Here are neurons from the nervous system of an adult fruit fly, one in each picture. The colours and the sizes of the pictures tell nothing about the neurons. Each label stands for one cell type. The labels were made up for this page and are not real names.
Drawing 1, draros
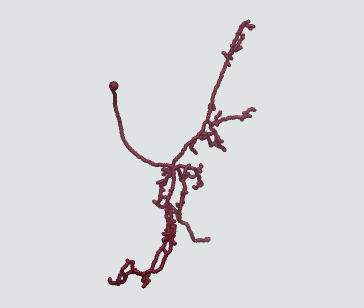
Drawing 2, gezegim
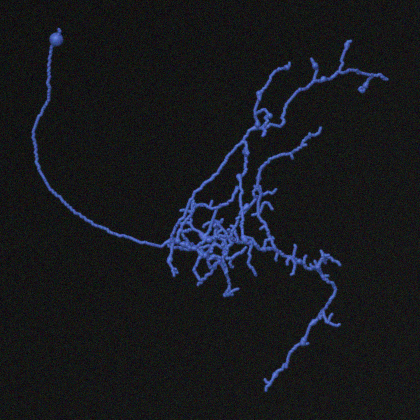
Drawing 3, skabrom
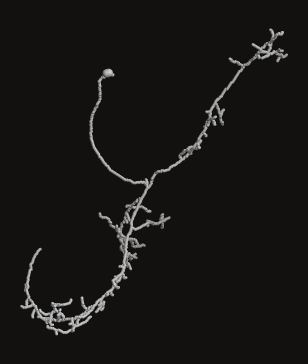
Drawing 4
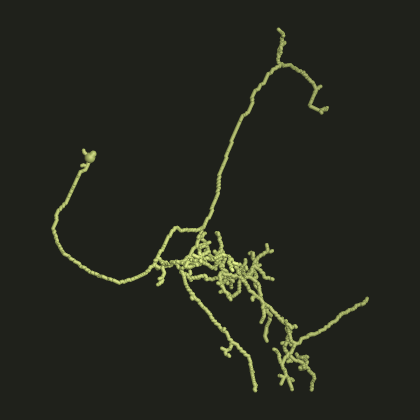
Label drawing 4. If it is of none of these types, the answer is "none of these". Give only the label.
none of these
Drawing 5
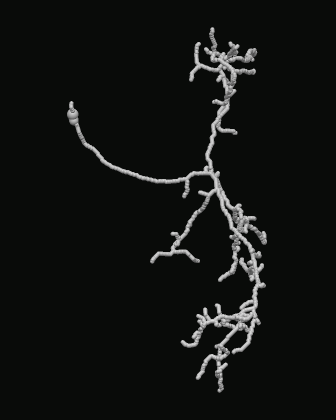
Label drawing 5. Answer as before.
skabrom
